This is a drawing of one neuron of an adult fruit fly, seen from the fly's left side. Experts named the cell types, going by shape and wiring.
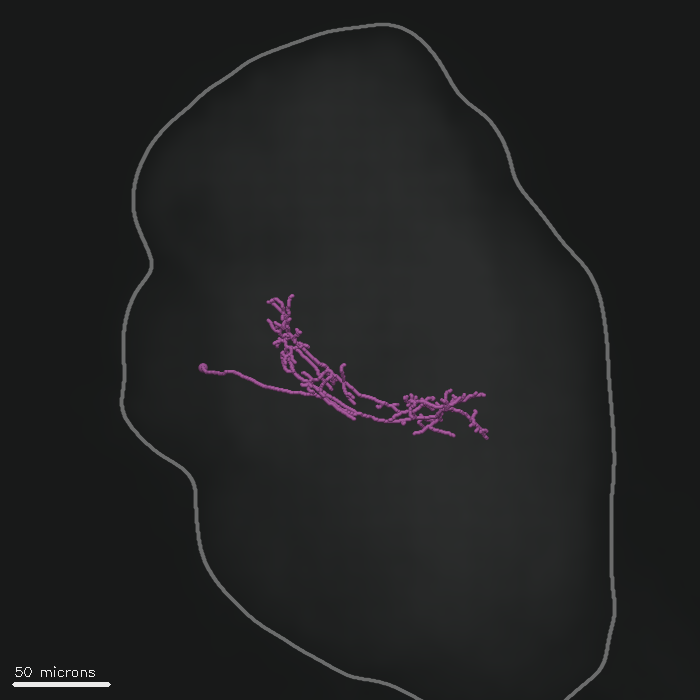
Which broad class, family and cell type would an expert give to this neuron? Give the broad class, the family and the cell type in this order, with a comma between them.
central-brain intrinsic neuron, hemilineage LALa1_posterior, CB1599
